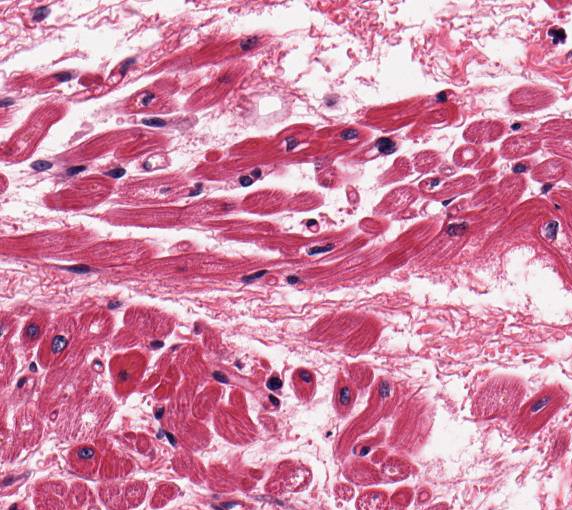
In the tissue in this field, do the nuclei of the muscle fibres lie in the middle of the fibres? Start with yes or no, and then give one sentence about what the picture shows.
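Yes. The muscle cell nuclei lie centrally within the fibres rather than at their edges.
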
